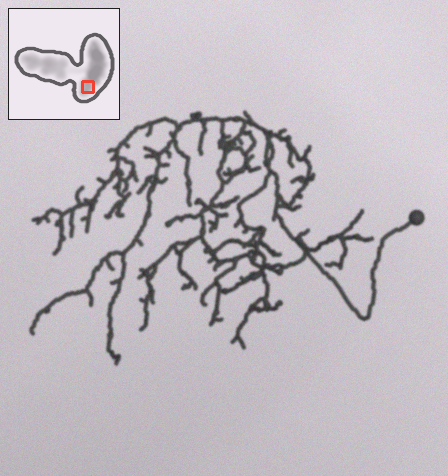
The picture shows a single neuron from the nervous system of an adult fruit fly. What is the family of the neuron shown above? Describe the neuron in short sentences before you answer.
It lies in the brain. The cell body can be seen on the right of the picture. The picture shows dozens of branch ends. Its broad class is optic-lobe intrinsic neuron. Its family is Cm.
